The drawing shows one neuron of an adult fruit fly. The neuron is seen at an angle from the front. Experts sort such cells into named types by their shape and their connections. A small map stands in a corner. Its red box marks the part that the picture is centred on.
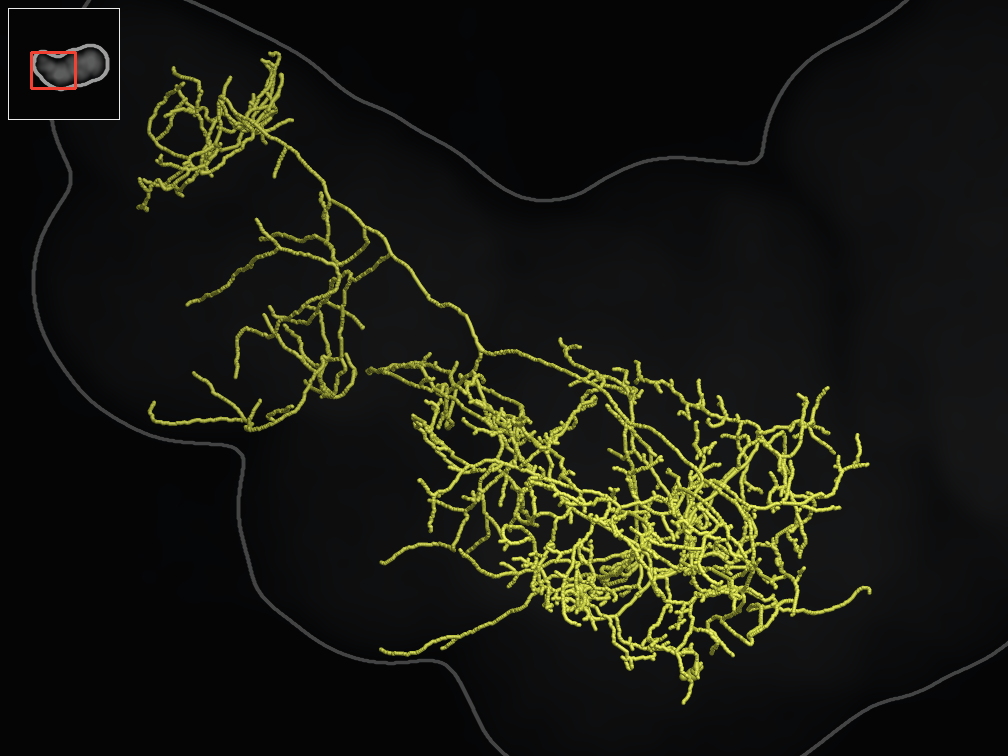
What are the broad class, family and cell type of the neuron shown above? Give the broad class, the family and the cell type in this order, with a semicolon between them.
nerve-cord intrinsic neuron; hemilineage 05B; IN05B094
